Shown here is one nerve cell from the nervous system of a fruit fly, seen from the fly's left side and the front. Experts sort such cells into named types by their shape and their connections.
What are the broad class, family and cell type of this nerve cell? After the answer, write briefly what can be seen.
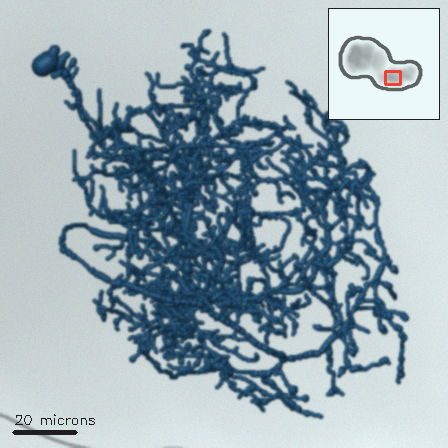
This is a nerve-cord intrinsic neuron. Its family is hemilineage 09A. The cell type is IN09A006. The cell body can be seen at the upper left of the picture. From top to bottom in the picture it spans about 130 microns. More than a hundred branch ends can be seen.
